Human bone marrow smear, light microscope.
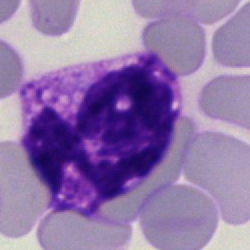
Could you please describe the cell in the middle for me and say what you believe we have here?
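Nucleus irregular and folded; a separate-looking dark lobe at lower left. Chromatin dense, dark purple, with clumped areas. Cytoplasm holds fine pinkish-purple granules. Small clear round spots scattered in the cytoplasm at upper left. Name: basophil.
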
